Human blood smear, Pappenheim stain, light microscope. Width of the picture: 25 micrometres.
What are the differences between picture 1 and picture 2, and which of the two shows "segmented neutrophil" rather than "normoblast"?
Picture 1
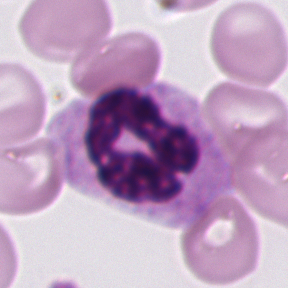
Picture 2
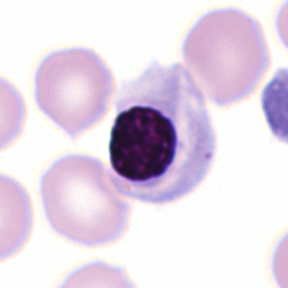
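So, picture 2 holds the normoblast, and picture 1 the segmented neutrophil. I look at the nuclei first: in the segmented neutrophil it is a lumpy band curled into a ring around a pale central hole, about 11 by 9 micrometres, whereas the normoblast's is round with a smooth edge and about 6 micrometres across.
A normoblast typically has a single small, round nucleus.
The chromatin is dark and coarsely clumped in both, though in the segmented neutrophil I can see small pale pink gaps between the clumps.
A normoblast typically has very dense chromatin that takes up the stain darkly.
Neither nucleus shows a nucleolus. Then the cytoplasm: the segmented neutrophil has a wide rim of pale lilac with fine, faint violet-pink granules spread throughout, while the normoblast's is pale blue-grey, with no vacuoles.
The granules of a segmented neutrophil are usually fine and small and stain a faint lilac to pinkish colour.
And the edges differ too: the segmented neutrophil's outline is smooth, without surface projections, but the normoblast has ragged, pointed projections along its top edge.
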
